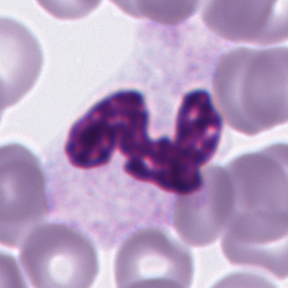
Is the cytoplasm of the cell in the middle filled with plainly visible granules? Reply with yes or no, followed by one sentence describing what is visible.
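Yes. The cytoplasm holds many fine, faint pinkish-violet granules.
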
